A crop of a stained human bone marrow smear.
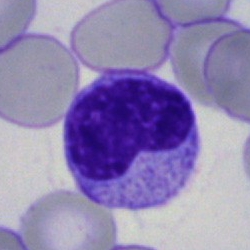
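Metamyelocyte: the nucleus takes up the upper part of the cell and is indented along its lower border, giving it that bean shape. Below it, a crescent of pale lilac cytoplasm carries fine purple granules scattered throughout.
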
